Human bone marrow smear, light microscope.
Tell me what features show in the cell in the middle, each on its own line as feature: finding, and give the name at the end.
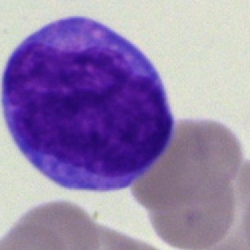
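Outline: smooth and rounded, as I see it
Chromatin: dark purple, mottled and patchy
Cytoplasm: only a scant, narrow rim of deep blue
Granules: none that I can find in the cytoplasm
Name: blast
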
